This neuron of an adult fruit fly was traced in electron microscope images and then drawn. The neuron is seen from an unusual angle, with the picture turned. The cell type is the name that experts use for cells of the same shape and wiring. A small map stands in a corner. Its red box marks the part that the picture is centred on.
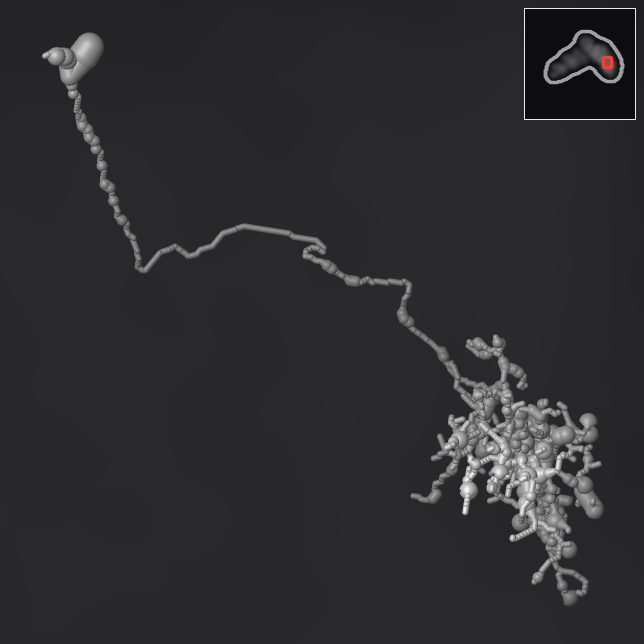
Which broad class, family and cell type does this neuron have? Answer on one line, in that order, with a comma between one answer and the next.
optic-lobe intrinsic neuron, Li, Li14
